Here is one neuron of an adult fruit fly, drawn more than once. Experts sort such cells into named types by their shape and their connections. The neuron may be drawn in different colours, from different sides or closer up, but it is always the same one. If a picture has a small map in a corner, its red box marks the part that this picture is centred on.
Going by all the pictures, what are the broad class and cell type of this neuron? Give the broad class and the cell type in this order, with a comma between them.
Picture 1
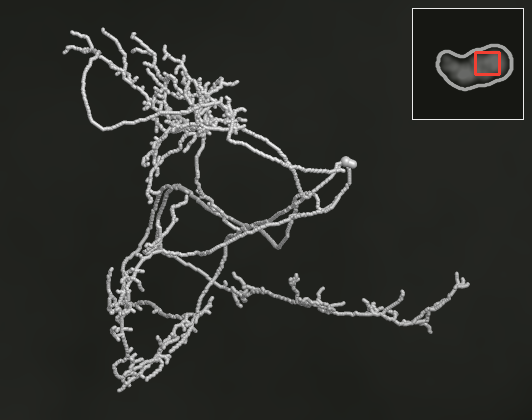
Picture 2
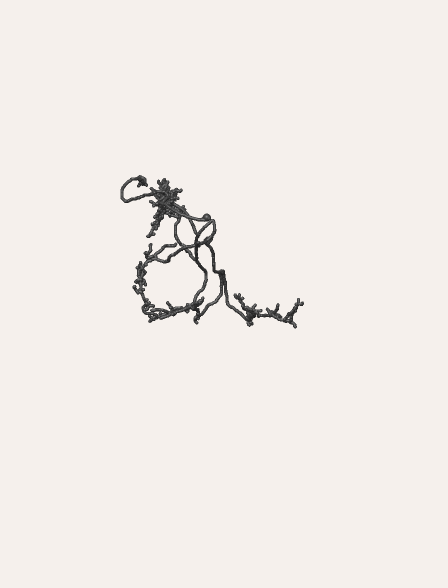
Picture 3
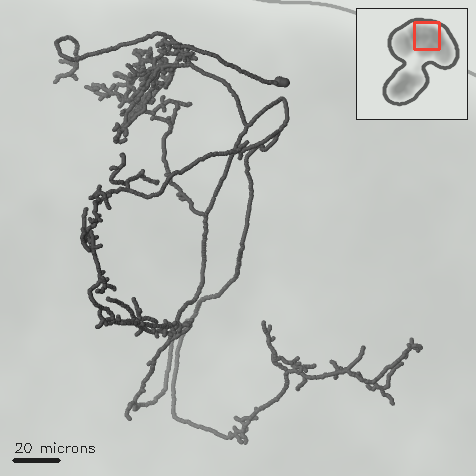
central-brain intrinsic neuron, CRE008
